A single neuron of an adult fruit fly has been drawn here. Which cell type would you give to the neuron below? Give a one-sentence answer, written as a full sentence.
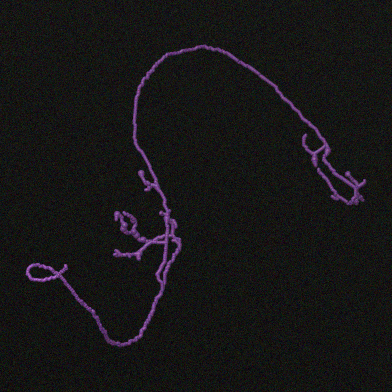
By cell type, this neuron is classified as ORN_VC5.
